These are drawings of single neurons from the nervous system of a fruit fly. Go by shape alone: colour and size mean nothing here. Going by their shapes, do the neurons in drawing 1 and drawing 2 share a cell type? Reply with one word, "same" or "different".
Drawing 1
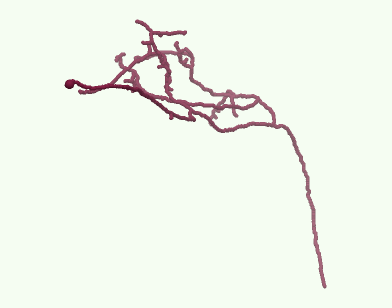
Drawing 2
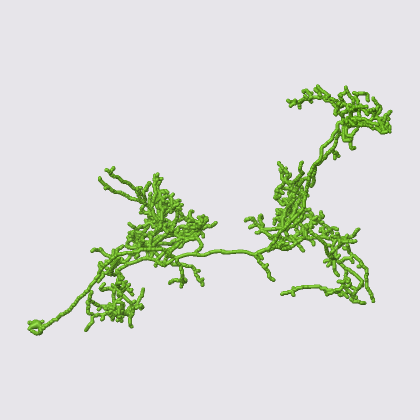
different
